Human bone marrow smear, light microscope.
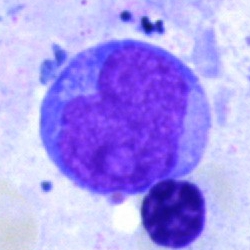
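Blast. The central cell has a smooth, round outline. Its nucleus is folded into lobes and carries a notch along its upper edge, while the chromatin is fine and lacy. No granules can be made out in the cytoplasm.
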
